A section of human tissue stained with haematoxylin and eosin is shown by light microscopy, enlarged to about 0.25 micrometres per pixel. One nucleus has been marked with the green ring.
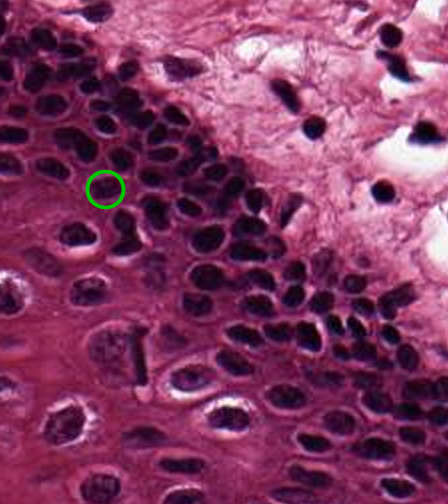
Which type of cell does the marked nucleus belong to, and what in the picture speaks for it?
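The marked cell is a squamous epithelial cell. The nucleus is dark purple and fairly evenly stained, separated from the surrounding cytoplasm by a thin pale rim. The cytoplasm is pink-purple and modest in amount, and its outline does not stand out clearly from the neighbouring cells. The cell lies among tightly packed cells with similar oval dark nuclei, a few cell layers in from the border with the paler, looser tissue at the upper right.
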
